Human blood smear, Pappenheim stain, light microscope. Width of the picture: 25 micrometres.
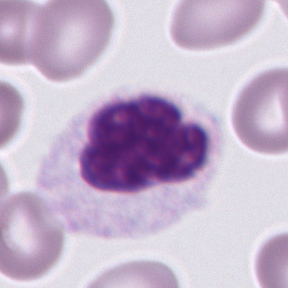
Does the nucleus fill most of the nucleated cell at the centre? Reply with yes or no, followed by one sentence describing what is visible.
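No. The cytoplasm is plentiful and very pale lilac.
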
